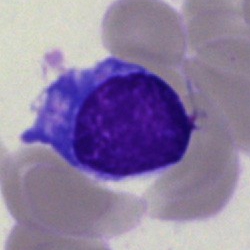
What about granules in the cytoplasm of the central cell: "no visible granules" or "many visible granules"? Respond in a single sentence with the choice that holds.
In the cytoplasm of this cell, no granules are visible.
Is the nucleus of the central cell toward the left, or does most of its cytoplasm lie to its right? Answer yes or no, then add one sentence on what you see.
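No. The nucleus sits off-centre, toward the right side of the cell.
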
